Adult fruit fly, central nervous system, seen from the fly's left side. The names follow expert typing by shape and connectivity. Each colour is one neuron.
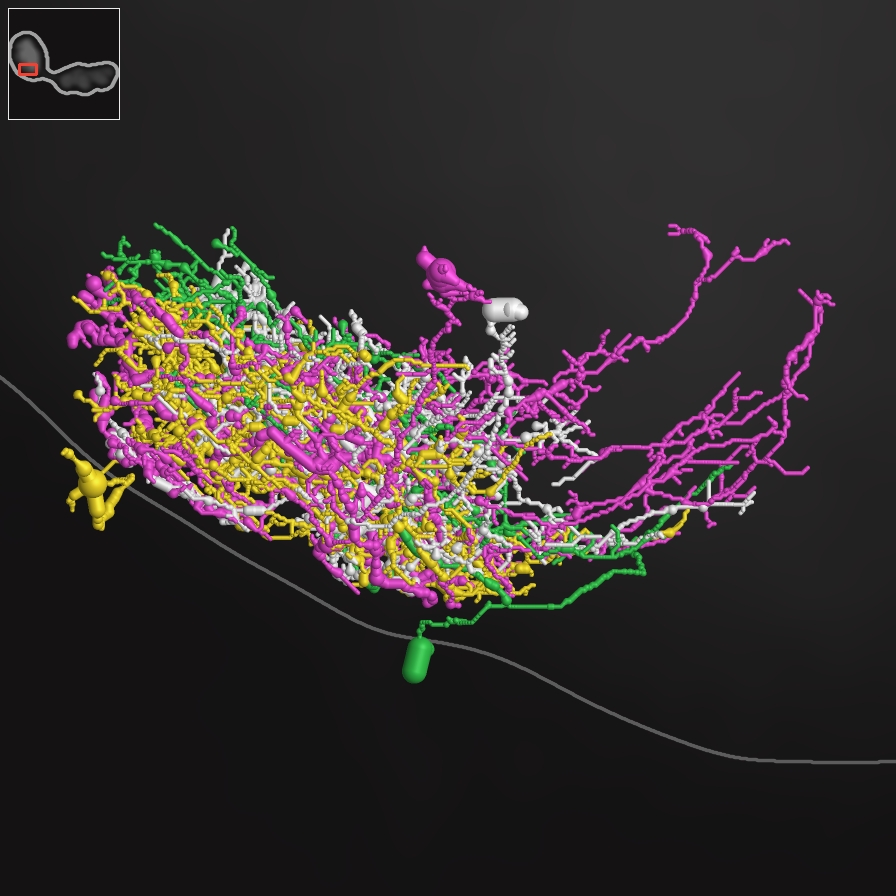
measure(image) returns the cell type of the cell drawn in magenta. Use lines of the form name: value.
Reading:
cell type: GNG129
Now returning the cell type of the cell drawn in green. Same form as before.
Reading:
cell type: GNG247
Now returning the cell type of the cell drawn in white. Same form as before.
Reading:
cell type: GNG131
